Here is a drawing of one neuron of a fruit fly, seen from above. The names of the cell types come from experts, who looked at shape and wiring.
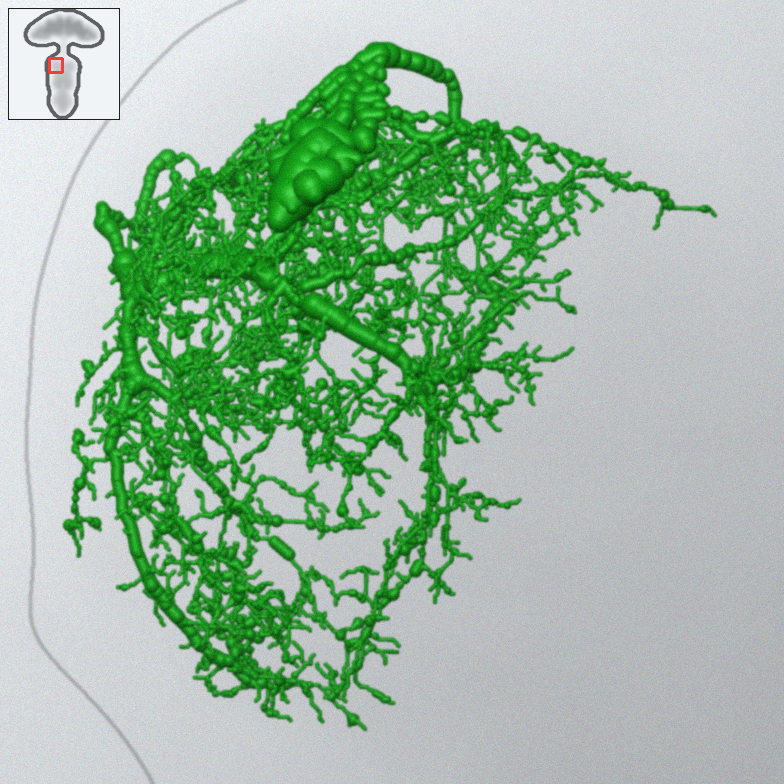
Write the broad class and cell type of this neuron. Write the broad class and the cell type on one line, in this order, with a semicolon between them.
motor neuron of the nerve cord; Sternal anterior rotator MN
